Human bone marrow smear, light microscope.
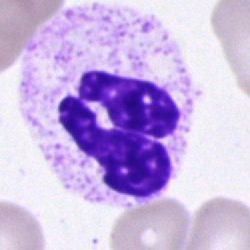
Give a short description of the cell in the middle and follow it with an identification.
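Outline first: roughly round, with a smooth border. Chromatin next: dense, staining dark purple. Nucleoli: none visible in the nucleus. This is a segmented neutrophil.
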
